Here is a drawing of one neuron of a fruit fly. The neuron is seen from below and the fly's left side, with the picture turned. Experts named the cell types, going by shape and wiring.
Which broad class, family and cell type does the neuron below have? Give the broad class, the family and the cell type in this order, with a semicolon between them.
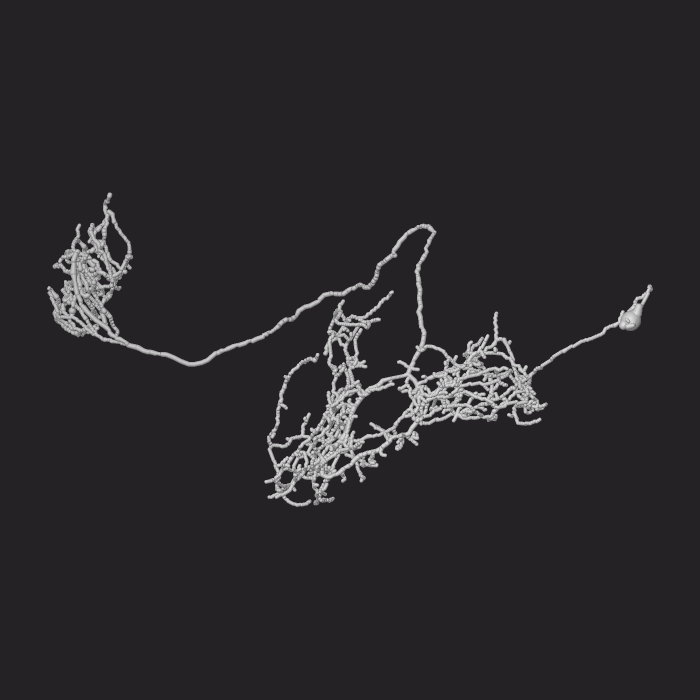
visual centrifugal neuron; hemilineage MX3; LoVC13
